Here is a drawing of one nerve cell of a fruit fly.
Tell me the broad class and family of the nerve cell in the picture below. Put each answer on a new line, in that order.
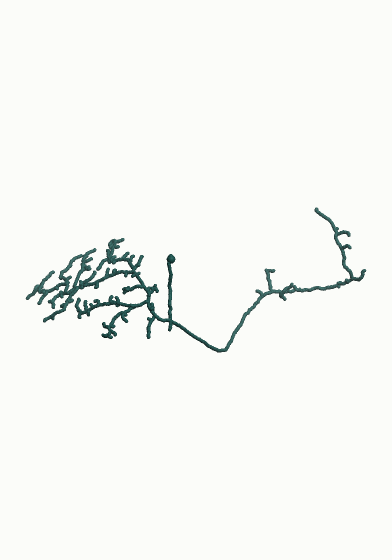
visual projection neuron
MeVP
